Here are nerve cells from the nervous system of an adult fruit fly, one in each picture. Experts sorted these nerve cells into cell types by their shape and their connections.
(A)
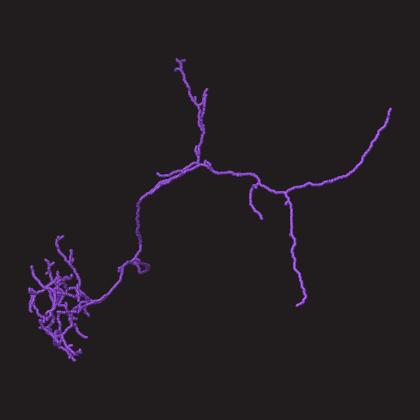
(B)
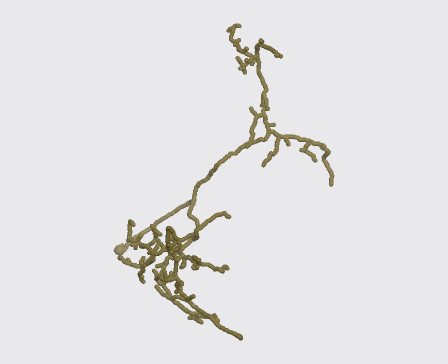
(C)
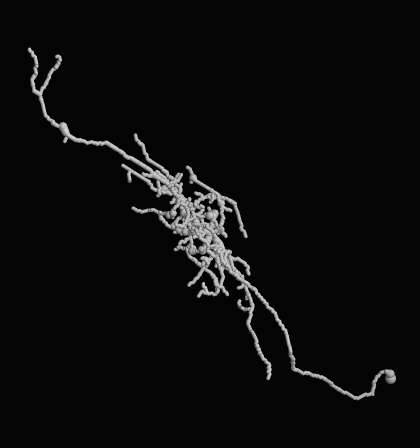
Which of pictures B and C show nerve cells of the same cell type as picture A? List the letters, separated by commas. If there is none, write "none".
B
